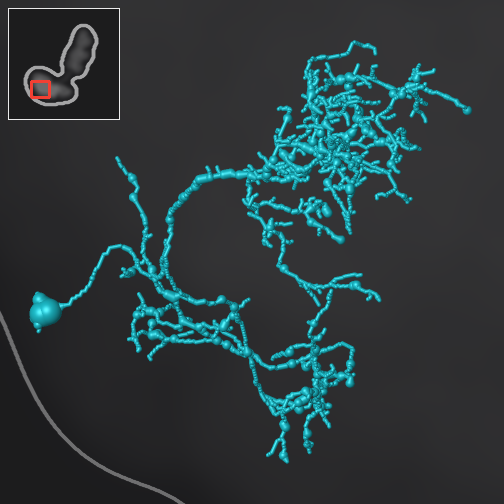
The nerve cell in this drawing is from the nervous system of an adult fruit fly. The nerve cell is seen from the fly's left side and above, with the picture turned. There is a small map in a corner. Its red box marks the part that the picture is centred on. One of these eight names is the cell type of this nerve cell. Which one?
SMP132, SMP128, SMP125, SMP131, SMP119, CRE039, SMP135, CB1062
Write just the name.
SMP128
